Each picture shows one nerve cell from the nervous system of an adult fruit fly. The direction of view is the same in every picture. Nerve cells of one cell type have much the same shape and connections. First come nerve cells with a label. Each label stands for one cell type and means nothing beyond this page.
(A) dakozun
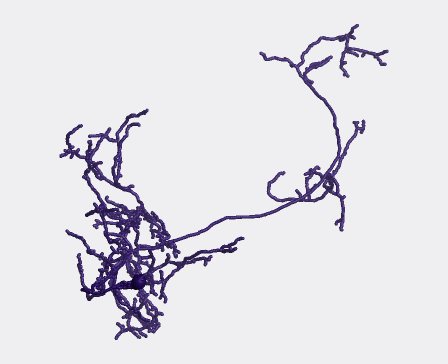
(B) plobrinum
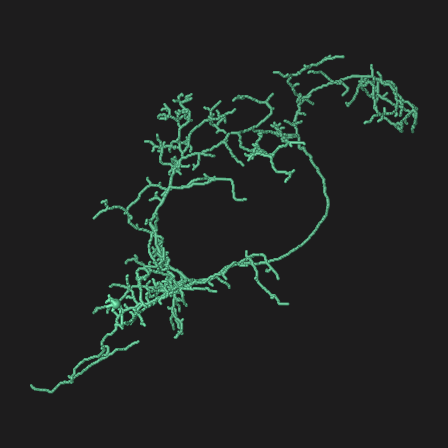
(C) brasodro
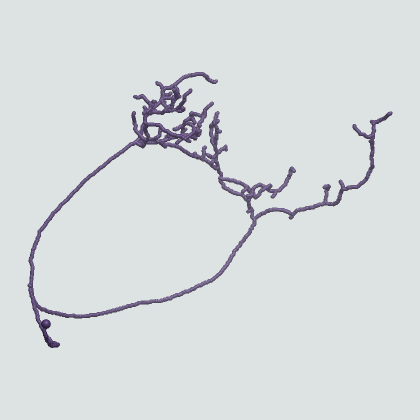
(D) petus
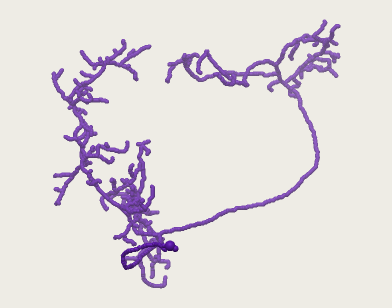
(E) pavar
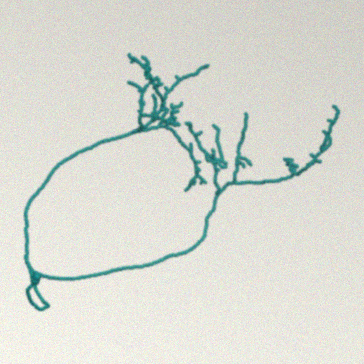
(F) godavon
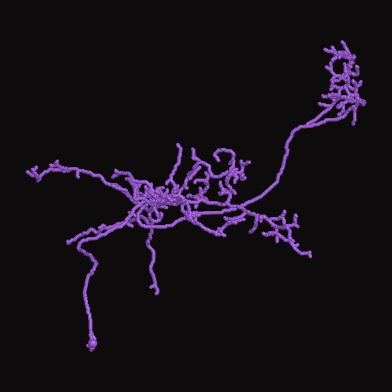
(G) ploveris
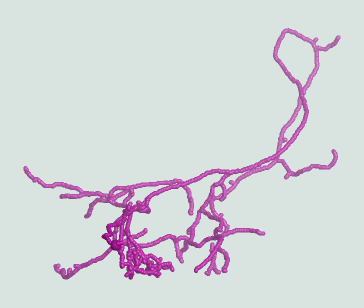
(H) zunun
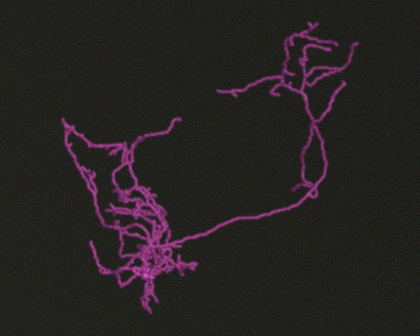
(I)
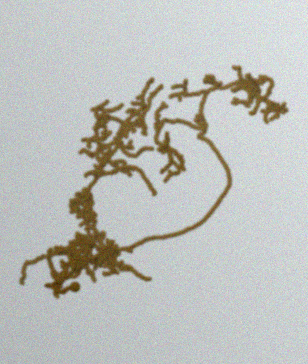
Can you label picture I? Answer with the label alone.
plobrinum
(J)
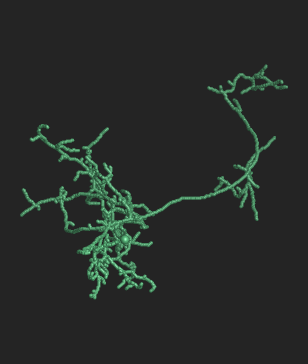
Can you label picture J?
dakozun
